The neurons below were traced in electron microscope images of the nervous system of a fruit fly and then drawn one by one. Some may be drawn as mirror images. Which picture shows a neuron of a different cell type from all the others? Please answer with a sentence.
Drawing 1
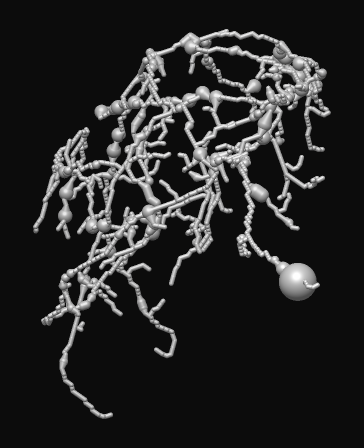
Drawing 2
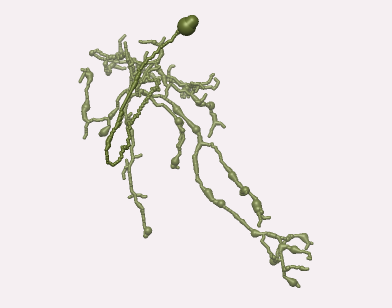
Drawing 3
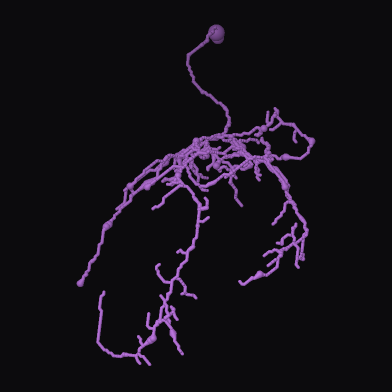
Drawing 2 shows a neuron of another cell type.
